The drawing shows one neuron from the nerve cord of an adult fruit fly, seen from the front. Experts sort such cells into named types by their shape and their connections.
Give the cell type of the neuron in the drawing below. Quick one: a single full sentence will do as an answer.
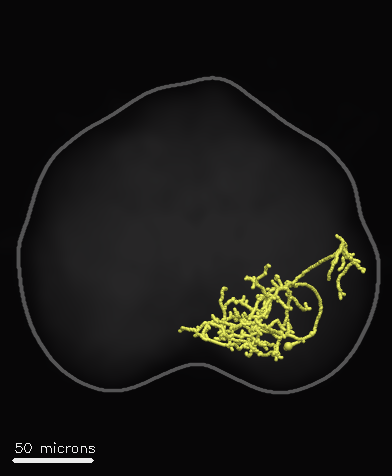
This neuron is a member of the IN04B079 cell type.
